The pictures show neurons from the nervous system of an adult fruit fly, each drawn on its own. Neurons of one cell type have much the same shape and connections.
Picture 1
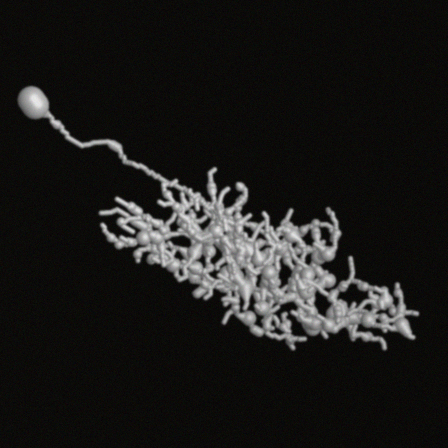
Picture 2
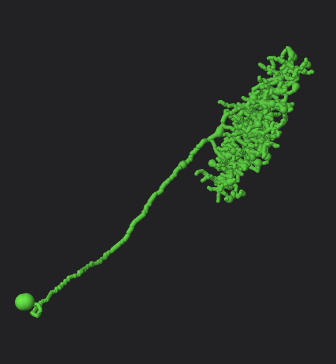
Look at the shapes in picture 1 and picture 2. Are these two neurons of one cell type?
yes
